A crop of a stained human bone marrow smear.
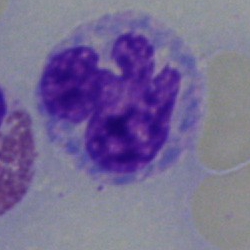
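Monocyte: a roughly round cell with a smooth edge. Follow the nucleus: several deep indentations give it a lobed, irregular outline. The chromatin is dark purple and coarsely clumped, with lighter patches between. Around it lies a moderate rim of pale greyish-blue cytoplasm.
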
